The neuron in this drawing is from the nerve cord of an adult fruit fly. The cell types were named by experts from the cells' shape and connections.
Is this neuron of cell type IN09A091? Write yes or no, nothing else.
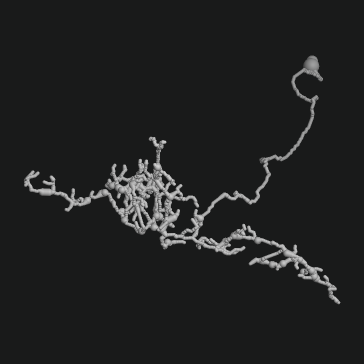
yes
